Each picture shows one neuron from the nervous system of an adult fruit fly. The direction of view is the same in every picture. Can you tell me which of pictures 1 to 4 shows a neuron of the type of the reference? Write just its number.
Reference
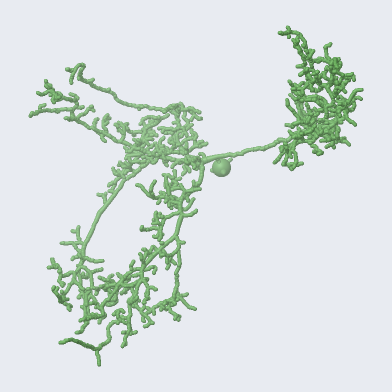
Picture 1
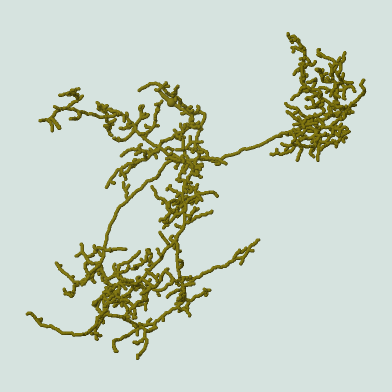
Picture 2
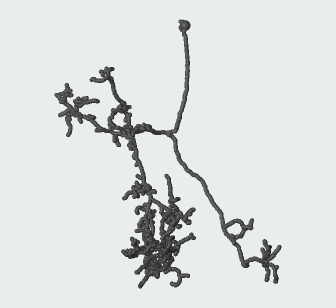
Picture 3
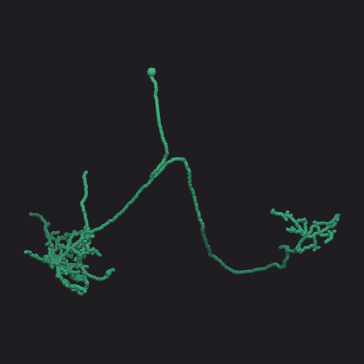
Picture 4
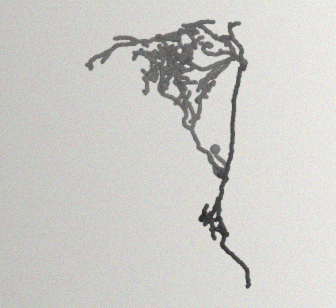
1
